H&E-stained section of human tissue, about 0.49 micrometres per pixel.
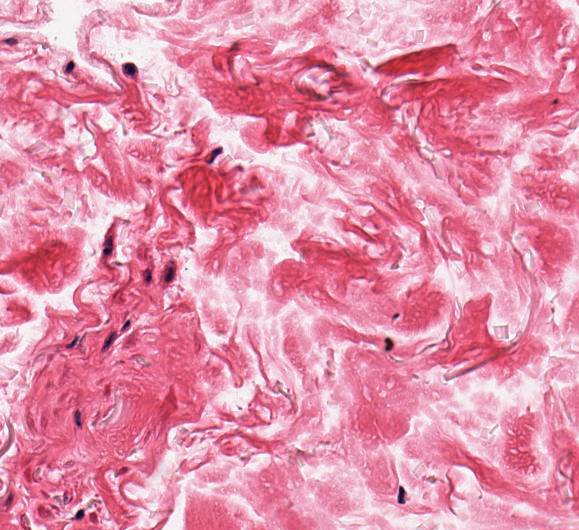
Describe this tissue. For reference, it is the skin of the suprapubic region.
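Field: entirely pink eosinophilic fibrous and amorphous material, no organised units. Compact deeper-pink clumps alternate with paler, looser areas. Nuclei sparse, mostly in left half; the few present small, dark, mostly elongated.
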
